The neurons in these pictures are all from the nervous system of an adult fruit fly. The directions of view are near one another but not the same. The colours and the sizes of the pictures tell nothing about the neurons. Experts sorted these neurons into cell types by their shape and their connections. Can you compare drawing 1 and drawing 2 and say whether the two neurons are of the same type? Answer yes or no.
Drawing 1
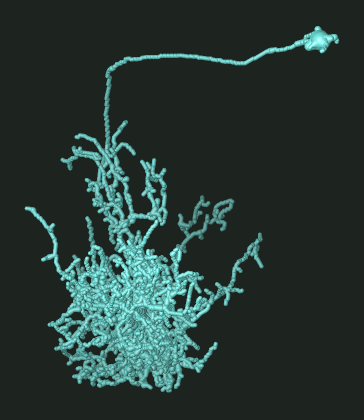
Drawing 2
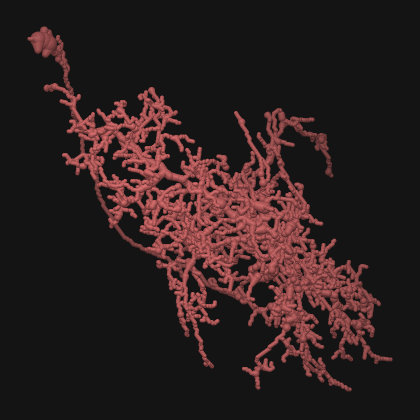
yes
